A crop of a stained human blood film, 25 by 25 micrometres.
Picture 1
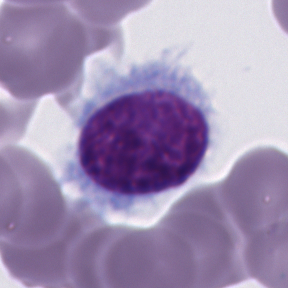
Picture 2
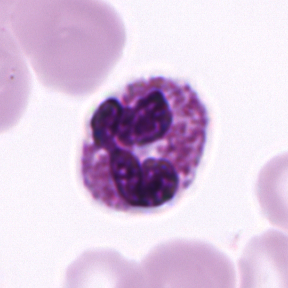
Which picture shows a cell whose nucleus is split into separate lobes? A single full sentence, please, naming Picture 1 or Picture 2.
In picture 2, the cell has a nucleus made up of separate segments.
